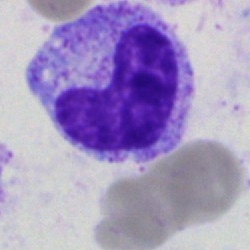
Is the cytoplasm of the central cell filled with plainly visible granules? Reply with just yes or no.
Yes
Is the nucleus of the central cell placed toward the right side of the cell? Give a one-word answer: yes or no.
Yes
